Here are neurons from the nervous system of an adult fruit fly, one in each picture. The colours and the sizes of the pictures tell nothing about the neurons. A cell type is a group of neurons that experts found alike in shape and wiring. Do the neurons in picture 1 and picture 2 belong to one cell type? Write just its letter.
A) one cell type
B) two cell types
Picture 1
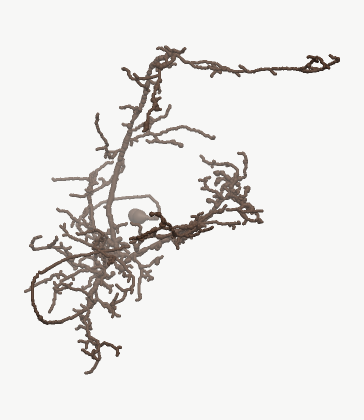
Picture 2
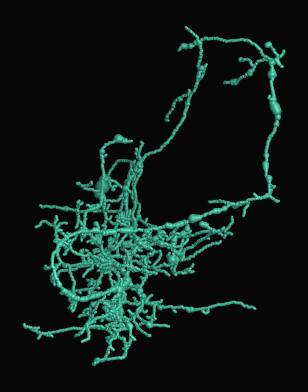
B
